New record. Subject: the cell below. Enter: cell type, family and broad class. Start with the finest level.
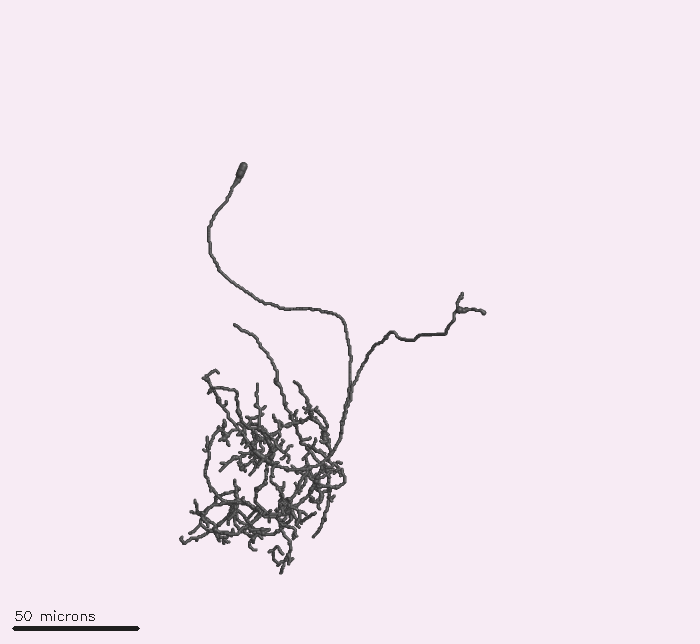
IN23B028; hemilineage 23B; nerve-cord intrinsic neuron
